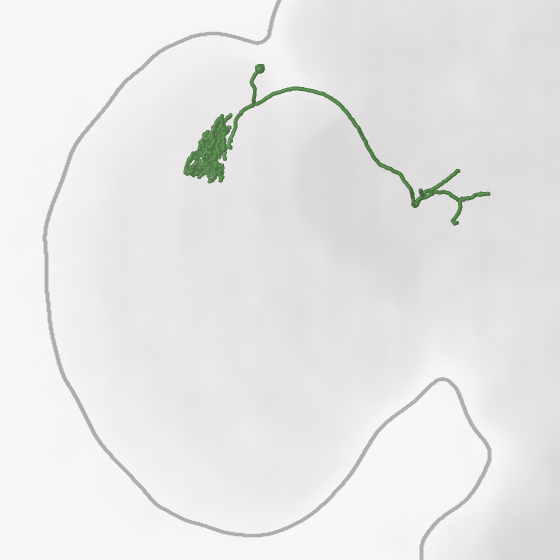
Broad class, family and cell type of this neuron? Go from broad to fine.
visual projection neuron; LPT; LPT100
